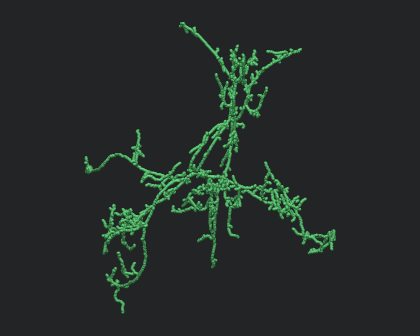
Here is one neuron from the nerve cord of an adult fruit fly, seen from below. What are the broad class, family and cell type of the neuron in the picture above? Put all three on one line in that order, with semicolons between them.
nerve-cord intrinsic neuron; hemilineage 11A; IN11A002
